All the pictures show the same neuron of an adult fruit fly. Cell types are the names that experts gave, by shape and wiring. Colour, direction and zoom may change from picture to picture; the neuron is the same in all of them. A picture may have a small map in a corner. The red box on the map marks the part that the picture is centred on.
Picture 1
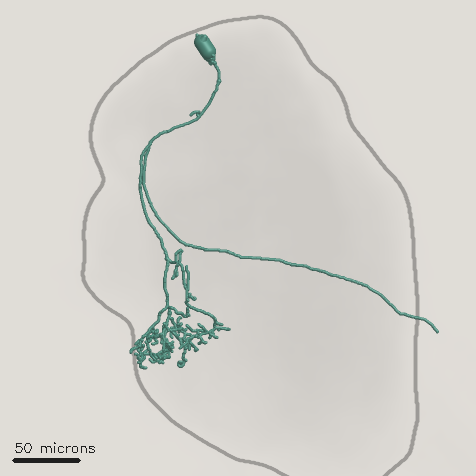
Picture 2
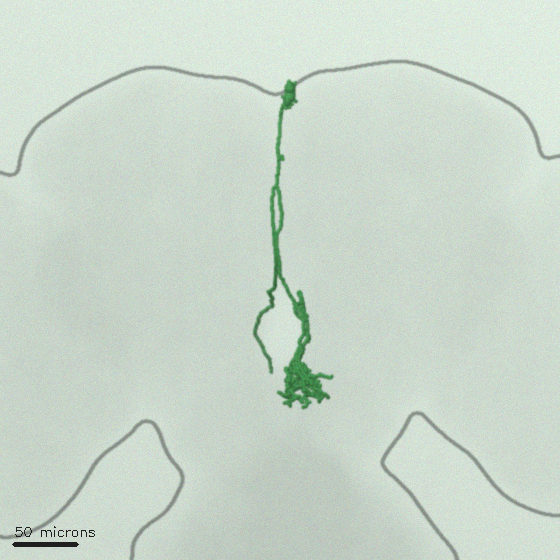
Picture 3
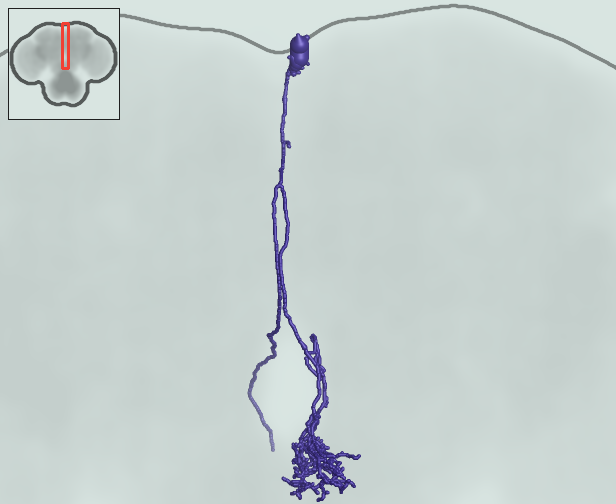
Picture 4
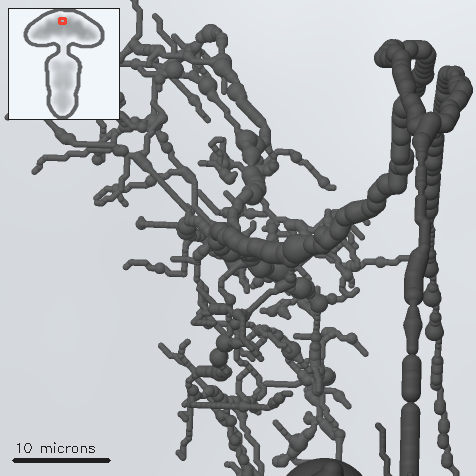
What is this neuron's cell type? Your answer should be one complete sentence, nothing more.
Of the cell type DMS is this neuron.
